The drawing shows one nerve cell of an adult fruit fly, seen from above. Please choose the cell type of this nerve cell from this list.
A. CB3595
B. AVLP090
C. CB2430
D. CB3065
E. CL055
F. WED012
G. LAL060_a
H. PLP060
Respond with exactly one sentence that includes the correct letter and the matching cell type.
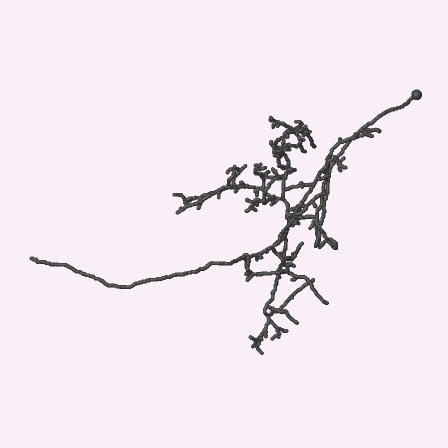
Within the options, E, CL055, is the nerve cell's cell type.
